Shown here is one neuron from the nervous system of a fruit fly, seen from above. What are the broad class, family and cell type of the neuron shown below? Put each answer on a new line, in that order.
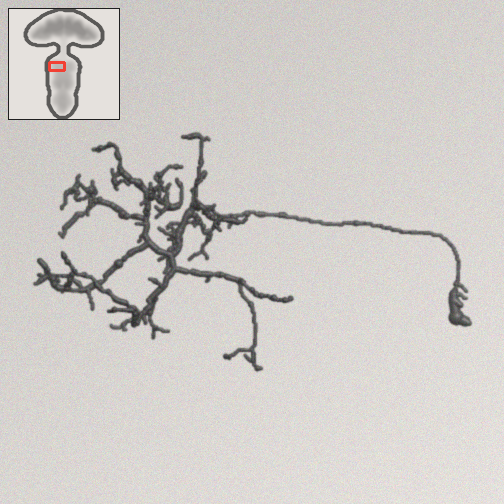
nerve-cord intrinsic neuron
hemilineage 13B
IN13B033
